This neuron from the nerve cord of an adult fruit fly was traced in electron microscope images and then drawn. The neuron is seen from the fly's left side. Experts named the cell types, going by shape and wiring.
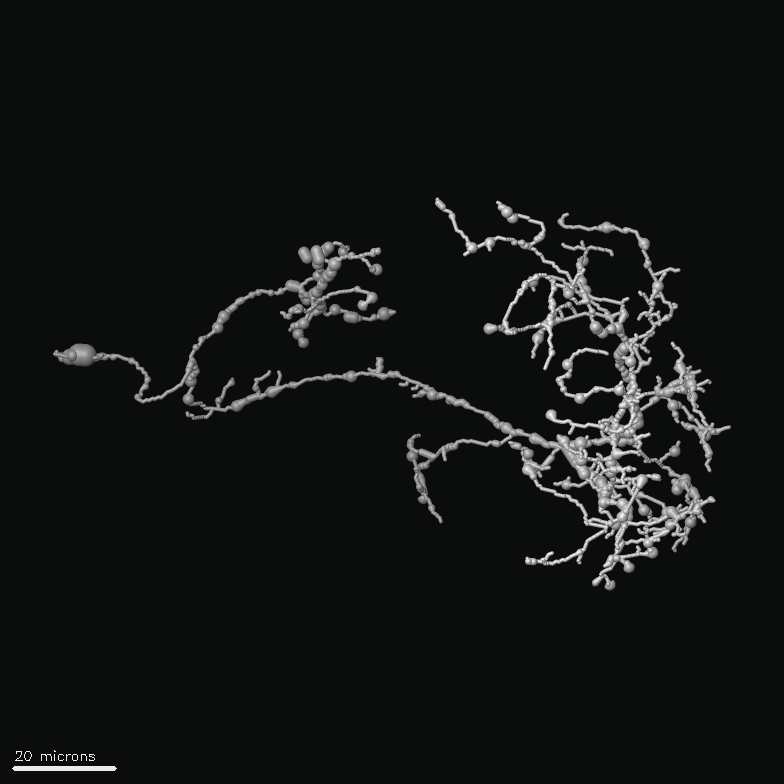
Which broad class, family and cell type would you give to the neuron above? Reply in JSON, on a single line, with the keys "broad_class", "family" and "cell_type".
{"broad_class": "nerve-cord intrinsic neuron", "family": "hemilineage 16B", "cell_type": "IN16B077"}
